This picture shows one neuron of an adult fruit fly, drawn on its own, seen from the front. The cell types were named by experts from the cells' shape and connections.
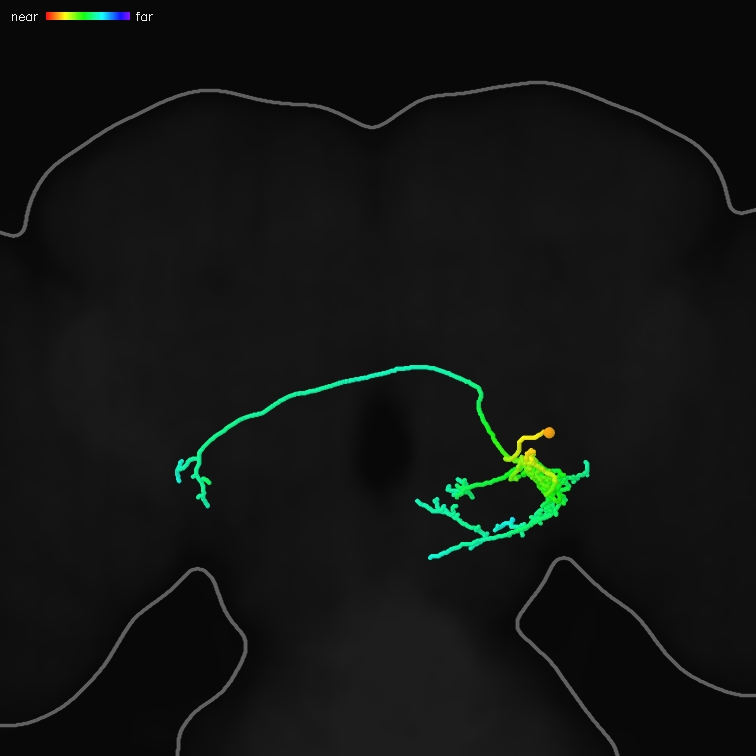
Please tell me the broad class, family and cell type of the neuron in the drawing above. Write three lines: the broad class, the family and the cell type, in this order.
central-brain intrinsic neuron
hemilineage ALl1_ventral
CB3692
